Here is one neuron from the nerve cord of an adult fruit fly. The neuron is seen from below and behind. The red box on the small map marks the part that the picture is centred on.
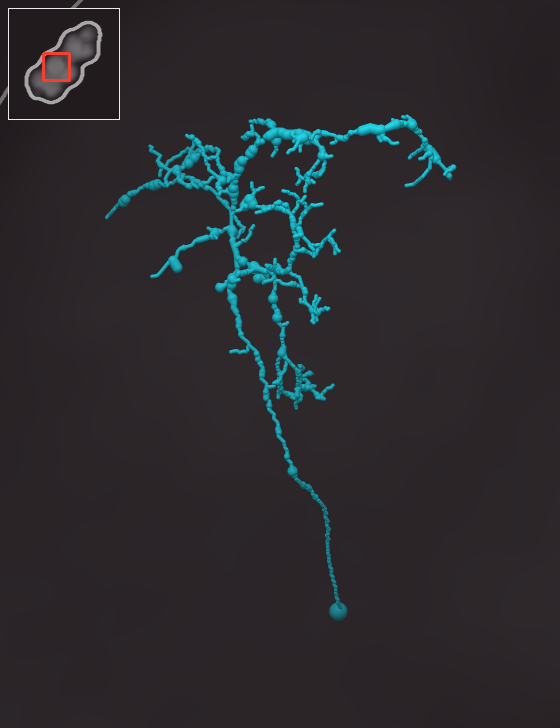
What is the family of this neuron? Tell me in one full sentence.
The family classification of the neuron is hemilineage 13B.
